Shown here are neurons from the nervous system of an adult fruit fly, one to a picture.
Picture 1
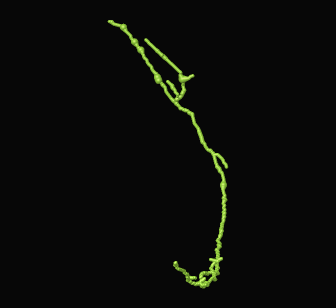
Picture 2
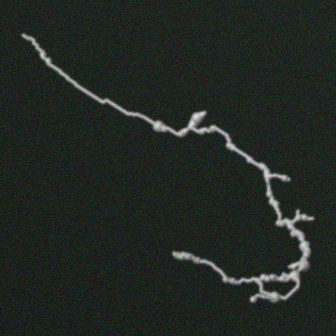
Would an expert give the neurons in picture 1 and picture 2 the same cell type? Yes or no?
yes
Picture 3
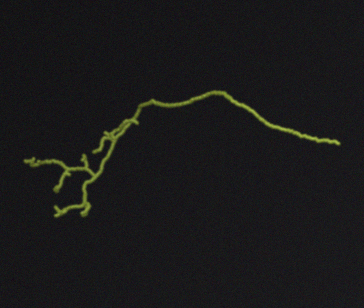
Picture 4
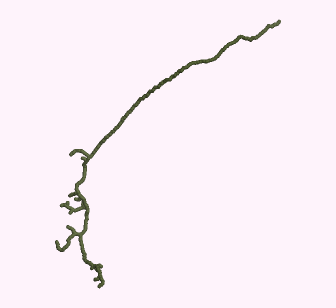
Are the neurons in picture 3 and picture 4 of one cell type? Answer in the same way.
yes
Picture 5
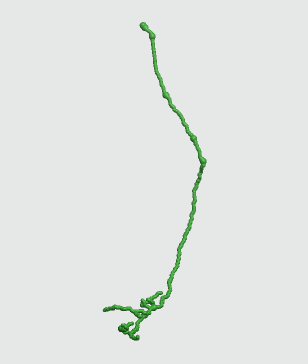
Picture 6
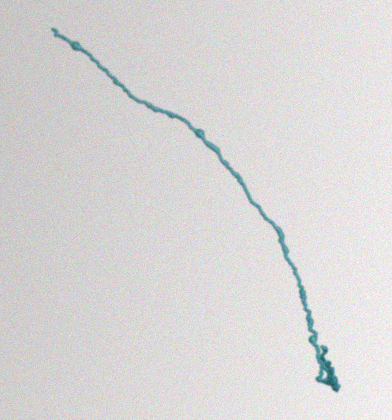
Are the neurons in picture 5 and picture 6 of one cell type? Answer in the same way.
yes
